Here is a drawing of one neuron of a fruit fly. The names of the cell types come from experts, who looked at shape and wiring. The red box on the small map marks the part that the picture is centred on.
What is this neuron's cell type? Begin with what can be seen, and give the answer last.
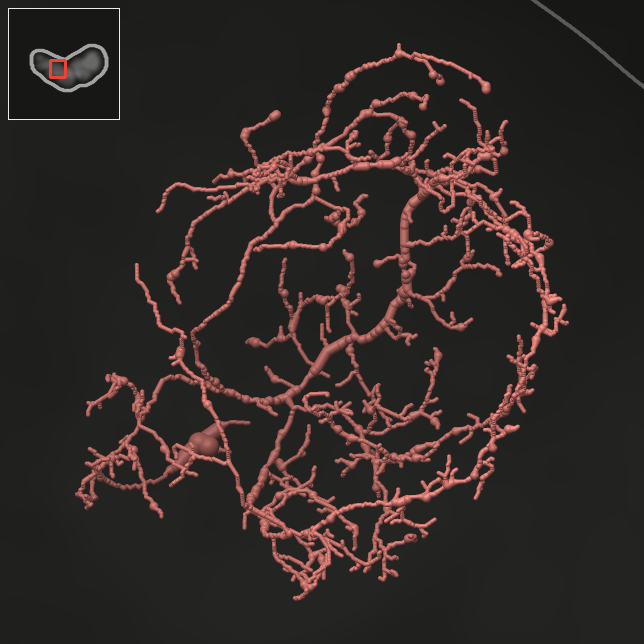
The picture shows more than a hundred branch ends. As drawn here it is about as wide as it is tall. Its broad class is nerve-cord intrinsic neuron. Its cell type is IN04B011.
